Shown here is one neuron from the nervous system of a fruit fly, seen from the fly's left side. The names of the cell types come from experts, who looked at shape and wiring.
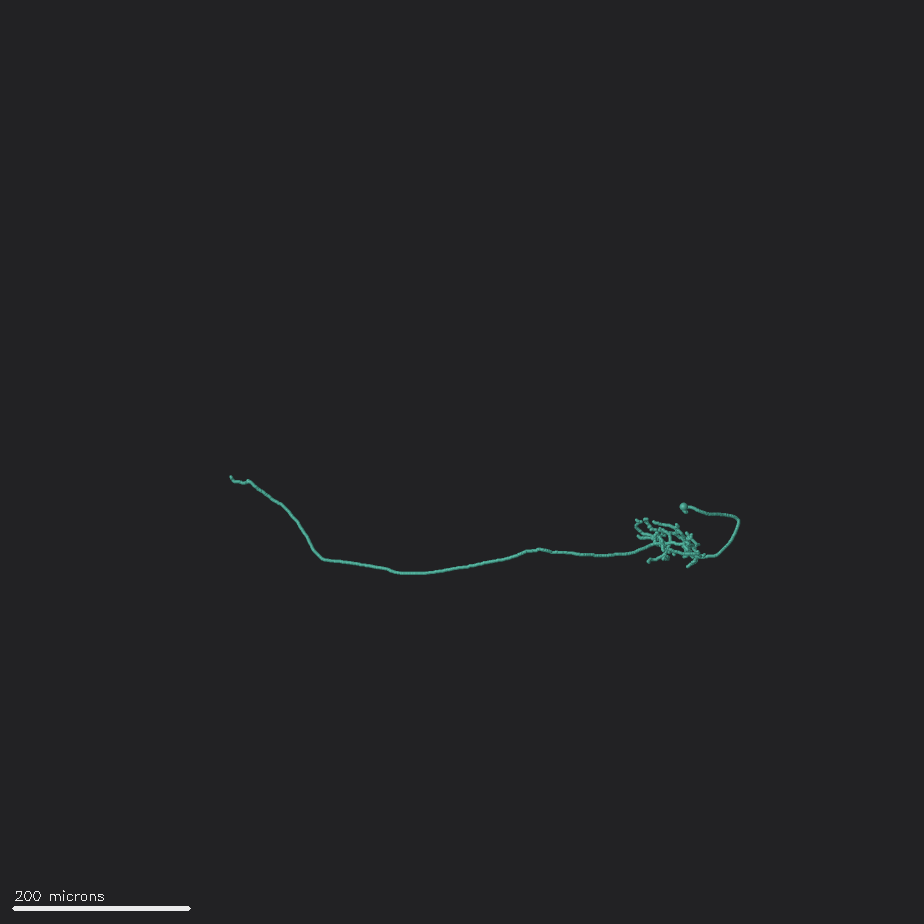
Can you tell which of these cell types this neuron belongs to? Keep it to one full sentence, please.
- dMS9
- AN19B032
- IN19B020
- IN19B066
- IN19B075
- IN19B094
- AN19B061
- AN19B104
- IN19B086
The cell type that fits this neuron is AN19B061.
